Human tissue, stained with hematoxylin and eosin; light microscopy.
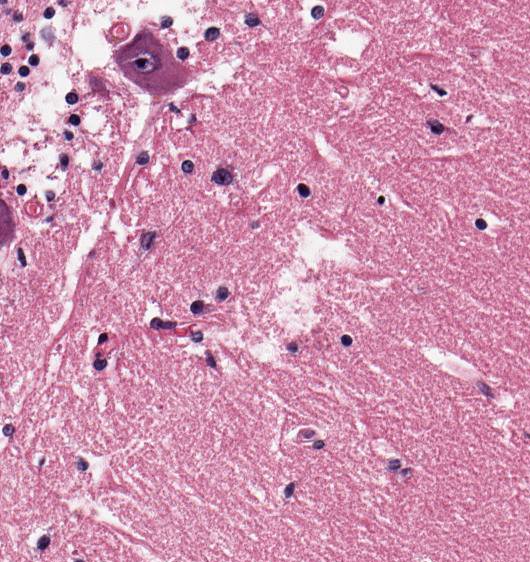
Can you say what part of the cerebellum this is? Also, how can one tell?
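Molecular layer, this one: mostly pink, finely fibrillary neuropil with only scattered small nuclei.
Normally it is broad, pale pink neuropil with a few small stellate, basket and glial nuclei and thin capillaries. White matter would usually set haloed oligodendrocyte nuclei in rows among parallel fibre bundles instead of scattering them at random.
The glial nuclei here are small, round and dark, with little cytoplasm showing. One large neuron sits at the top, left of centre, its round nucleus carrying a prominent dark nucleolus. Capillaries with red blood cells lie upper left and centre-left.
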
